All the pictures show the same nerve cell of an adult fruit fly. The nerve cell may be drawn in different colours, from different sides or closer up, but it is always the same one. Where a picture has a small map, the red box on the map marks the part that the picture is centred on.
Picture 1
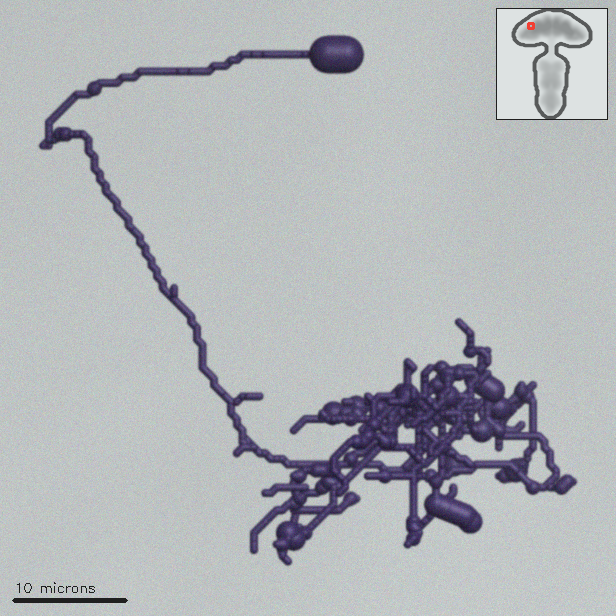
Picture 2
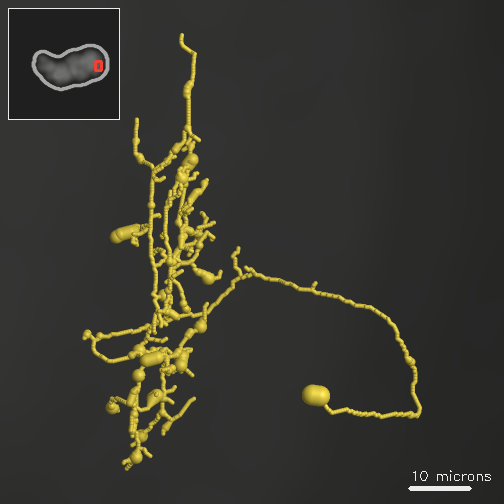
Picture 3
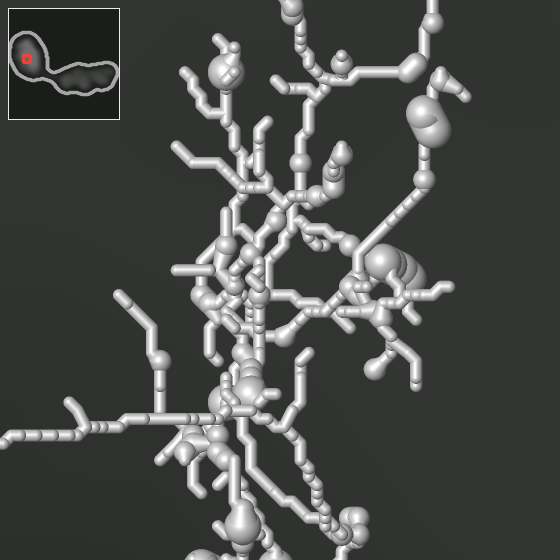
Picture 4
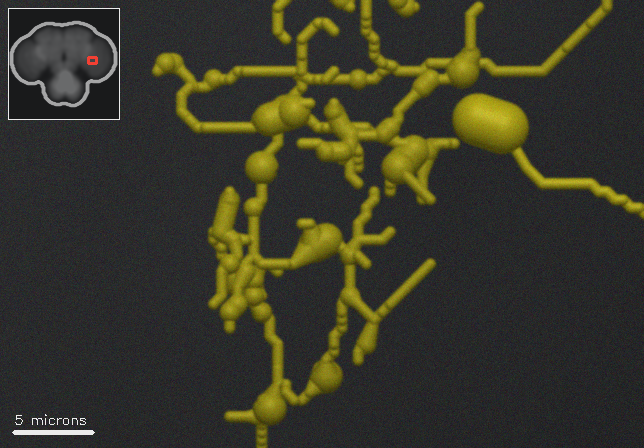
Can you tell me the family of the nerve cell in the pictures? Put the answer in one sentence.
The family is Cm.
